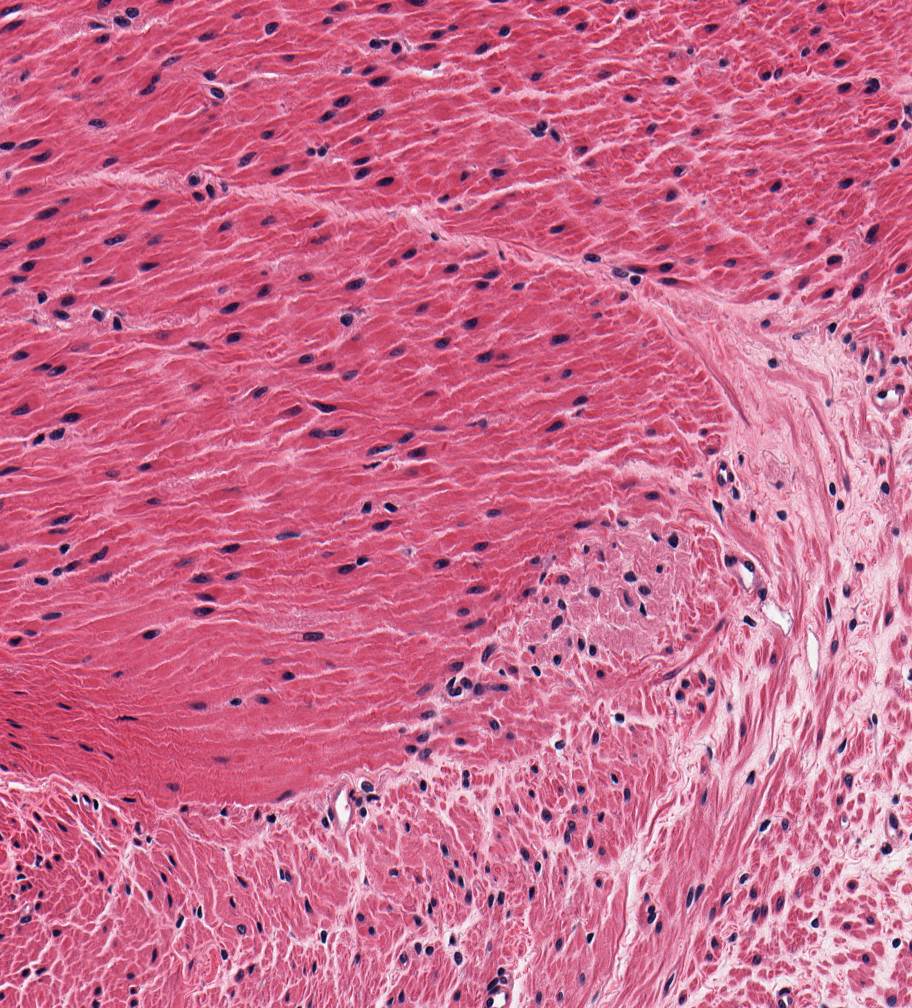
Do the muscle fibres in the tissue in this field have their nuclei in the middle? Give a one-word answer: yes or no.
Yes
